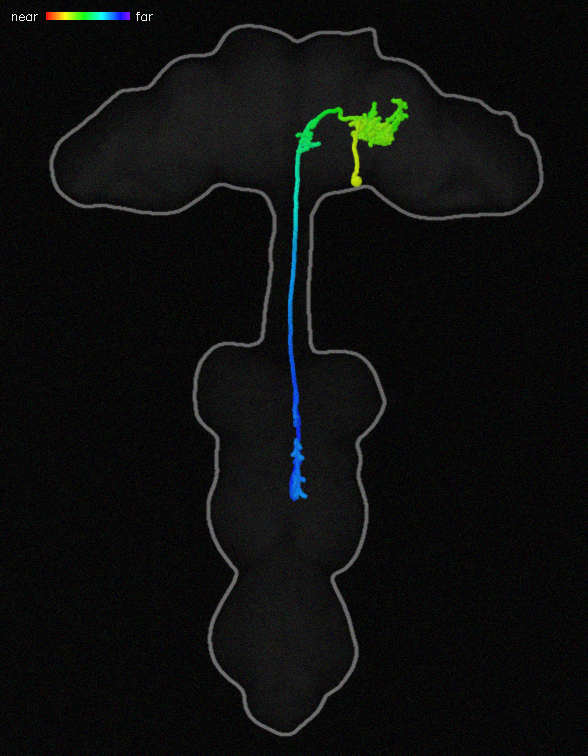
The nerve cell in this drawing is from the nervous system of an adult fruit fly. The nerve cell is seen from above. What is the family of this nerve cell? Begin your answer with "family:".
family: hemilineage SMPpv2_ventral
